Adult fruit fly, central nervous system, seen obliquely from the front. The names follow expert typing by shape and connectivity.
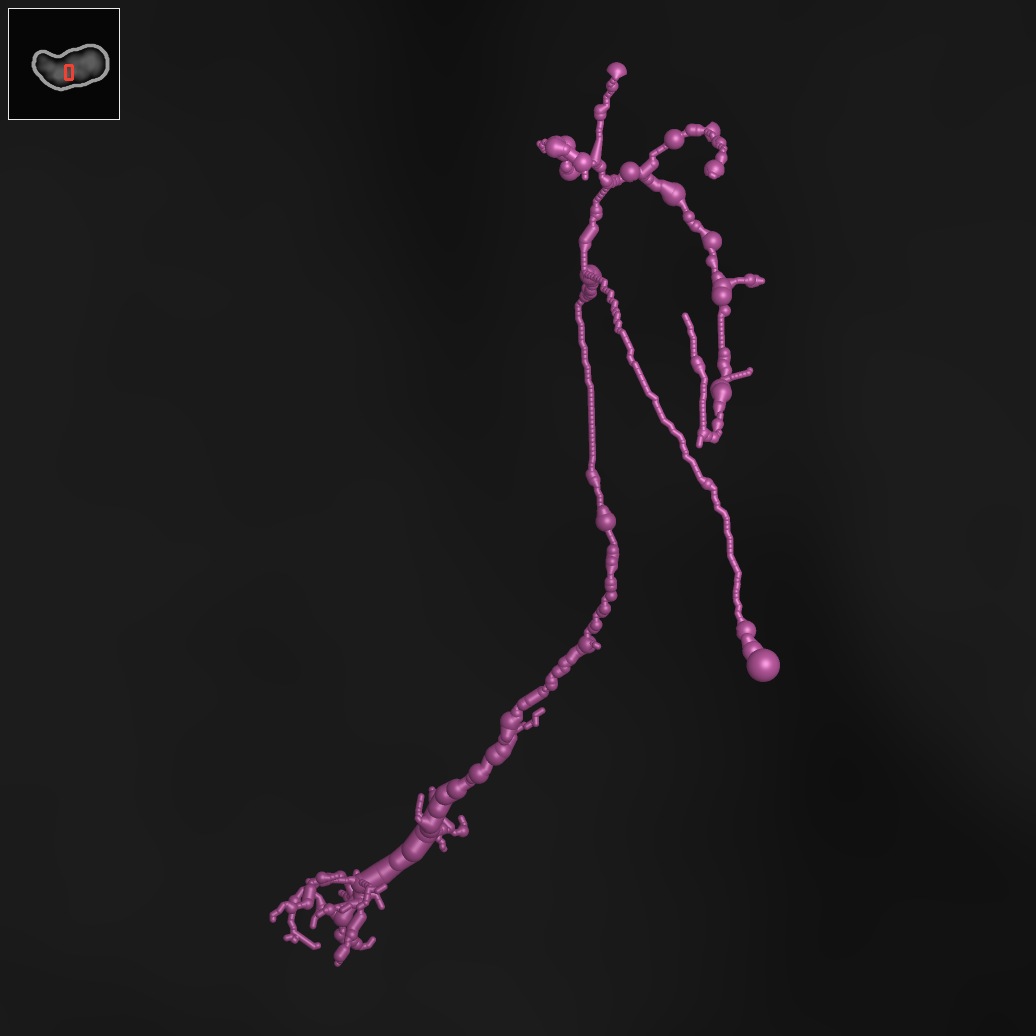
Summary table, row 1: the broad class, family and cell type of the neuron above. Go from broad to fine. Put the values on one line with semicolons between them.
visual projection neuron; LC; LC12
